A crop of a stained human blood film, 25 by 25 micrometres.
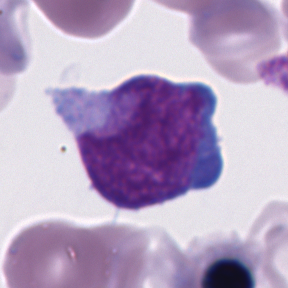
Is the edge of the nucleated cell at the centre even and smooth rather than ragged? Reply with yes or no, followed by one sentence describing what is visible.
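No. A thin fine thread extends downward from the bottom edge of the cell.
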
